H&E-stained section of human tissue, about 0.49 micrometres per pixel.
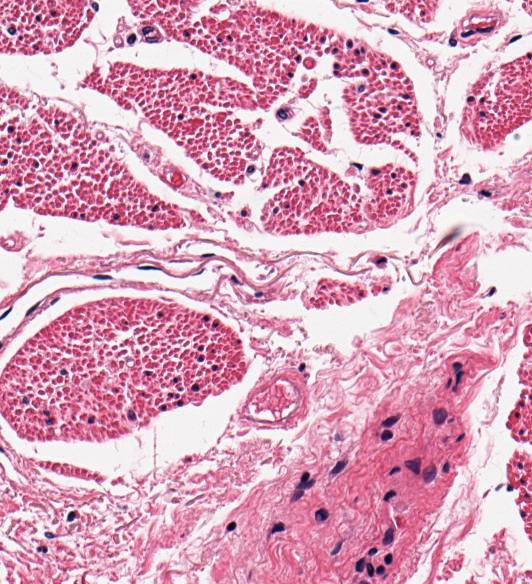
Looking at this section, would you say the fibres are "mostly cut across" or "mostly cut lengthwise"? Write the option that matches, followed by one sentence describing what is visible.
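Mostly cut across. Each bundle is made of many tiny, closely packed, round pink profiles cut across.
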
